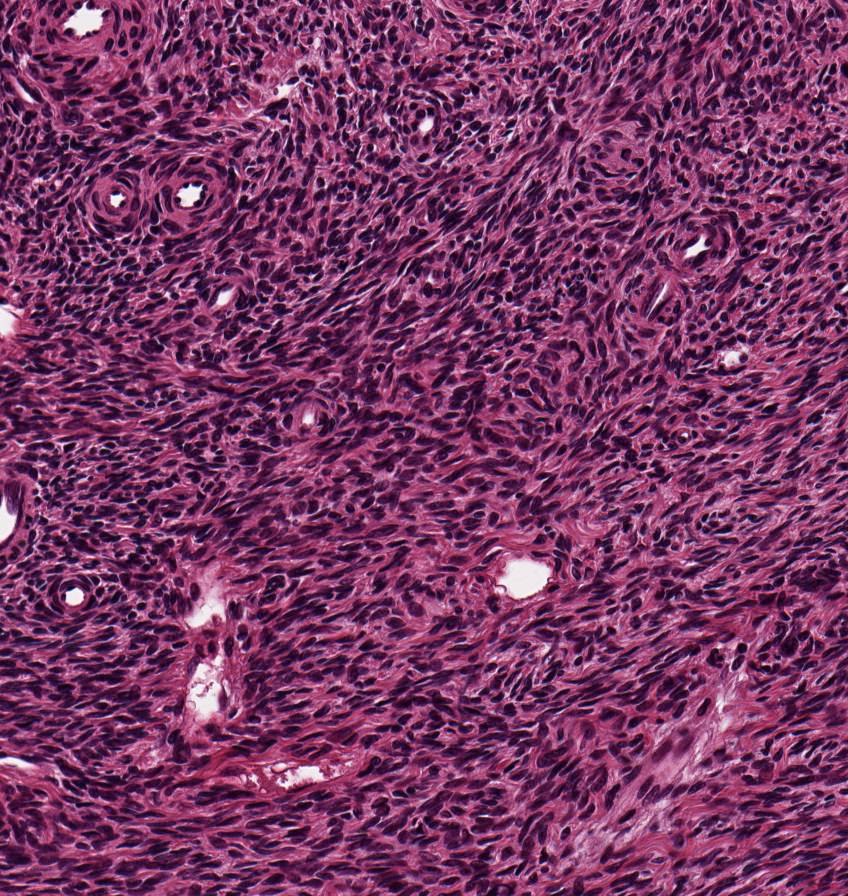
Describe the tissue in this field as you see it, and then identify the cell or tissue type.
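First, arrangement: densely packed spindle cells fill the whole field in short, intersecting, swirling fascicles. Second, in the upper left, cells wrap in concentric whorls around small round vascular lumina. Third, nuclei are dark, crowded, oval to elongated. Fourth, cytoplasm is scant, ill-defined and pink. The tissue is ovary.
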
